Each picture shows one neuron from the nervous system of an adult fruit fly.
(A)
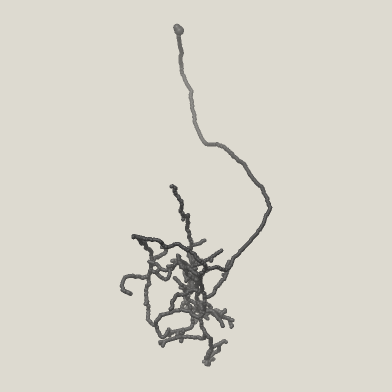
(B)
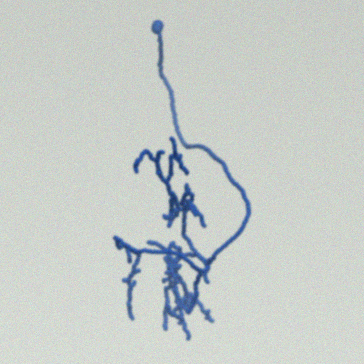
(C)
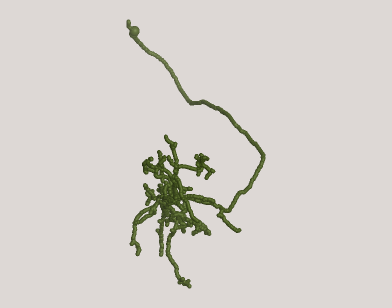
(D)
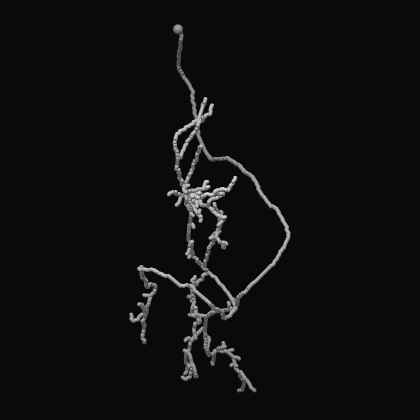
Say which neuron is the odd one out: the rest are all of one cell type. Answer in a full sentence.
Picture C shows a neuron of another cell type.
